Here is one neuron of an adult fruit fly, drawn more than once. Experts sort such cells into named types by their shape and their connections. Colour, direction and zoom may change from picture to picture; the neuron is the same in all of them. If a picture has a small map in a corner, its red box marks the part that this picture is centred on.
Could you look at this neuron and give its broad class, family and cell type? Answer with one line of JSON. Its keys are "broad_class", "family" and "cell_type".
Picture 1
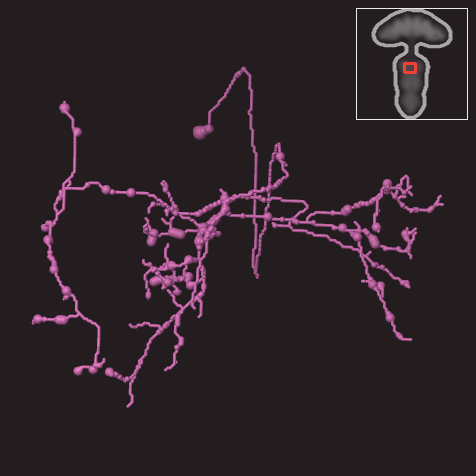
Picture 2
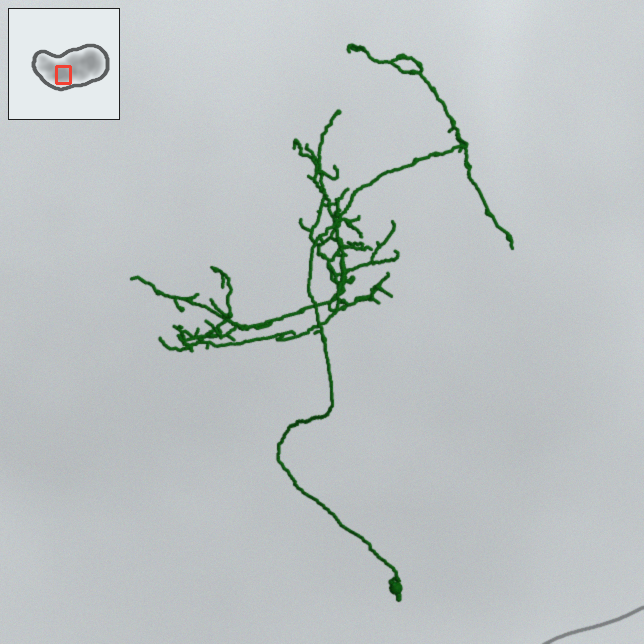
{"broad_class": "nerve-cord intrinsic neuron", "family": "hemilineage 02A", "cell_type": "IN02A056_a"}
